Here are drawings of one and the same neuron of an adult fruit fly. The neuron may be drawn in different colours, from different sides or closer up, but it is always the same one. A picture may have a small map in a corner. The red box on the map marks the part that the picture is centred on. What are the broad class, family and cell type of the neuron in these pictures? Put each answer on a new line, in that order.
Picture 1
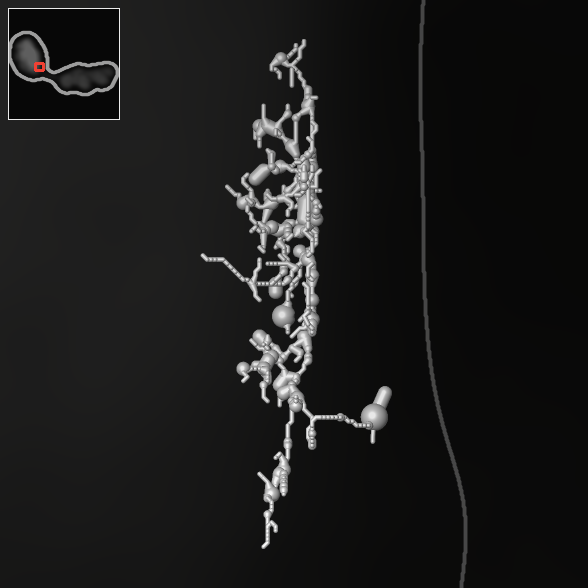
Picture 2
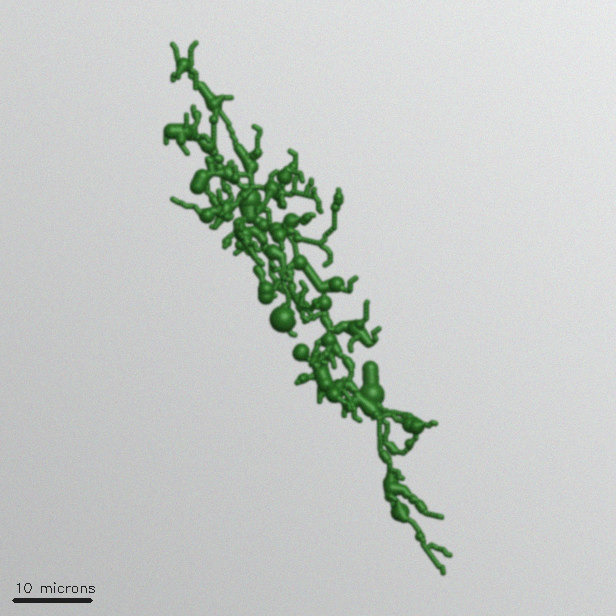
optic-lobe intrinsic neuron
LPi
LPi3a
